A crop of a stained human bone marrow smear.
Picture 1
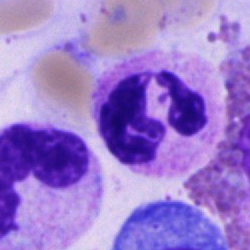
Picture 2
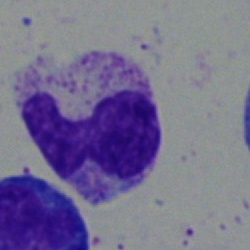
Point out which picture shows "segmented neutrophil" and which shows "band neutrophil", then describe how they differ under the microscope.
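So the band neutrophil is in picture 2, I'd say, and the segmented neutrophil in picture 1. In picture 2 the nucleus is deeply indented from its upper side, which gives it a kidney or broad U shape.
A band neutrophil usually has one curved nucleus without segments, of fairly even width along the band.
In picture 1 the cell outline is roughly round, and the chromatin is dense, dark purple and clumped. As far as I can see, neither cell shows nucleoli or vacuoles.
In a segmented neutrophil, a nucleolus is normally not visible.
Their neighbours differ too: a red cell lies just beyond the upper left edge in picture 1, while part of another cell with a dark blue-purple nucleus lies close to the lower left in picture 2.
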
